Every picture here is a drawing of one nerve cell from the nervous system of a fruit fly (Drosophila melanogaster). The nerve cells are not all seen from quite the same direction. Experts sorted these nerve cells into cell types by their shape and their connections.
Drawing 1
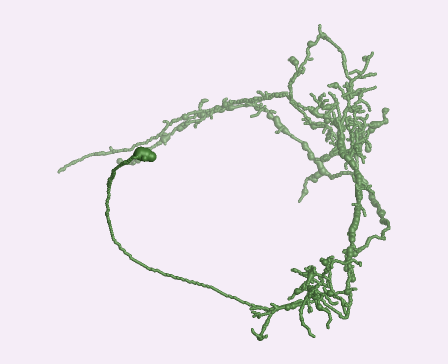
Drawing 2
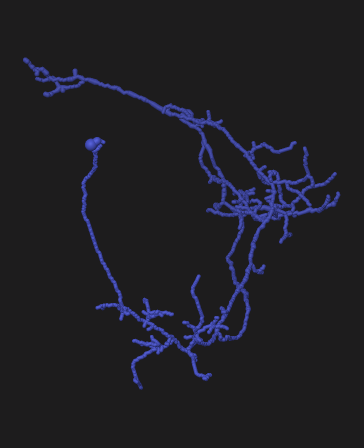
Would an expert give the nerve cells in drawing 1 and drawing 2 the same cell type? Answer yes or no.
yes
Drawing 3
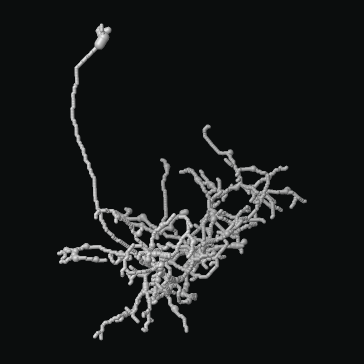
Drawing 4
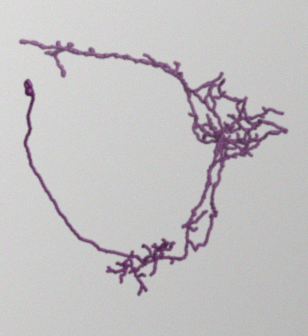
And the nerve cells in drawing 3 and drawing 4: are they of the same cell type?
no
